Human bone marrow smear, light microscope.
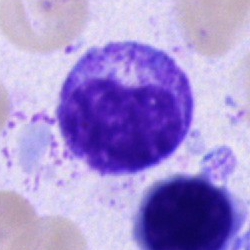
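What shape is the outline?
Round and smooth, it seems.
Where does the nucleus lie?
It fills most of the cell, sitting in the lower part.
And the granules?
Purple, gathered in the cytoplasm above the nucleus.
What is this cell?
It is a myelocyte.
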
